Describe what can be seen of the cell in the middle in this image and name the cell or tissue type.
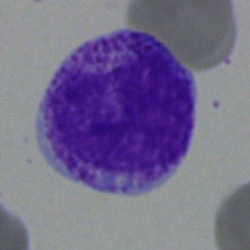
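A round outline bounds the cell. Its nucleus shows no distinct nucleolus. The rim of cytoplasm is clearest along the lower left edge, and a red cell rests against the upper right edge. This is a myelocyte.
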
